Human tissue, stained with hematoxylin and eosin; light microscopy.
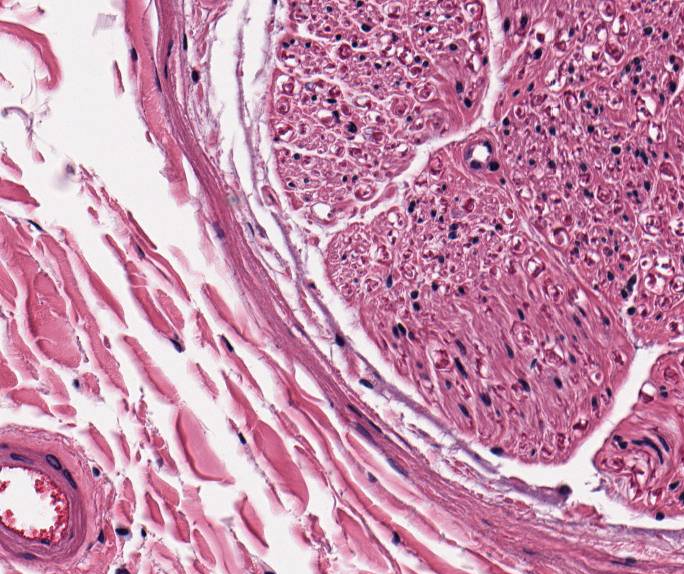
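tibial nerve, haematoxylin and eosin. Nerve fascicles cut in cross section fill the upper right, packed with many small round axon profiles, each a central dot with a pale halo around it. Small dark oval nuclei sit scattered among them. Down at the lower left, broad, loosely separated, deeply eosinophilic fibres run diagonally.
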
